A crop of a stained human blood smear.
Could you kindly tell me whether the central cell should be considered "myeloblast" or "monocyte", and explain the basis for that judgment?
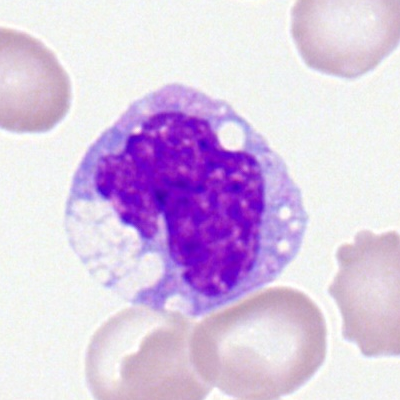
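This is a monocyte. Its nucleus takes up a large share of the cell and lies toward the upper right. The cytoplasm is plentiful and pale greyish-blue to lilac. Many clear vacuoles cluster in the lower-left part of the cytoplasm, and a single round clear vacuole sits at the upper right edge of the nucleus.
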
